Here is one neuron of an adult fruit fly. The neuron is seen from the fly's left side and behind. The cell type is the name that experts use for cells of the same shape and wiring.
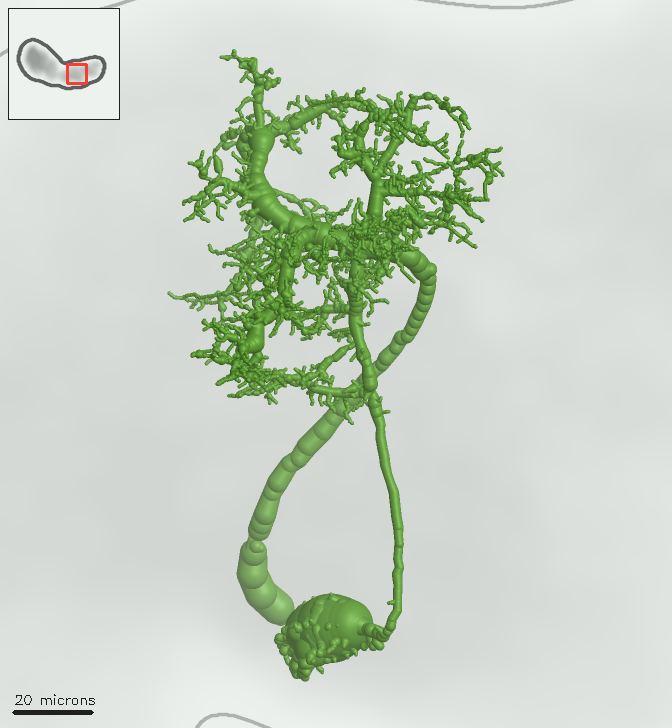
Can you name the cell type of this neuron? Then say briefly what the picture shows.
Its cell type is i1 MN. It is a motor neuron of the nerve cord. By the scale bar it is about 160 microns tall in this view. The picture shows more than a hundred branch ends.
